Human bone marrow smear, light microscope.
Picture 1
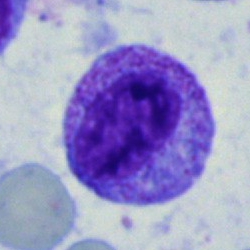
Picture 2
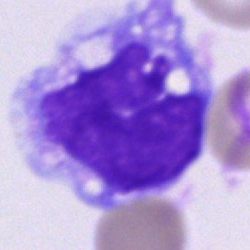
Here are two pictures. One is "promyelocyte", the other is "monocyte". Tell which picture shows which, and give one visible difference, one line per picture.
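The cell in picture 1 is a promyelocyte. Fine reddish-purple granules are scattered through the cytoplasm.
The cell in picture 2 is a monocyte. No distinct coloured granules are seen in the cytoplasm.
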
